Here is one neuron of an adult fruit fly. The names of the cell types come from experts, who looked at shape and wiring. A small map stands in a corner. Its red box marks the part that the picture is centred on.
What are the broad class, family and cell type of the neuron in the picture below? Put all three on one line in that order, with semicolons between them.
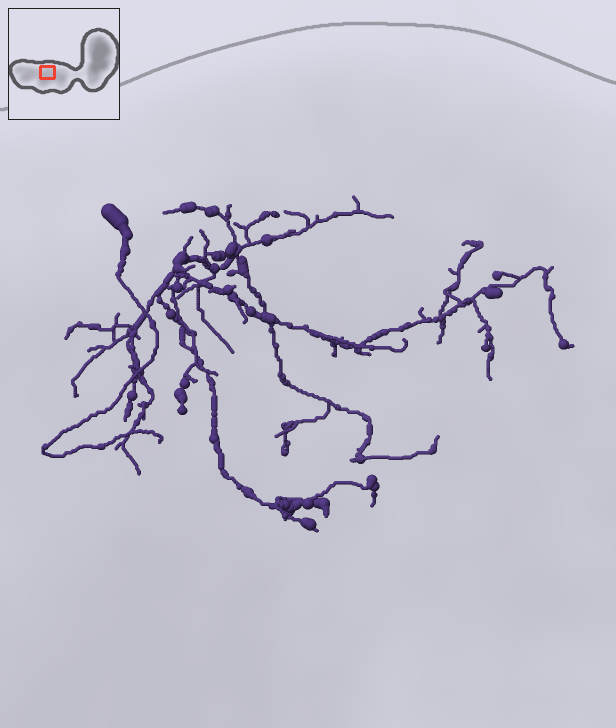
nerve-cord intrinsic neuron; hemilineage 11B; IN11B016_c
